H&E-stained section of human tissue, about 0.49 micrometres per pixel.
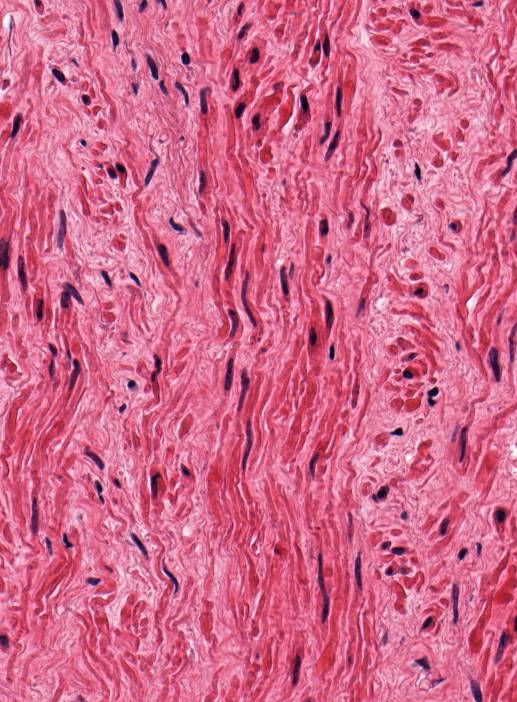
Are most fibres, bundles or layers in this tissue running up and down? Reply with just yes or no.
Yes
